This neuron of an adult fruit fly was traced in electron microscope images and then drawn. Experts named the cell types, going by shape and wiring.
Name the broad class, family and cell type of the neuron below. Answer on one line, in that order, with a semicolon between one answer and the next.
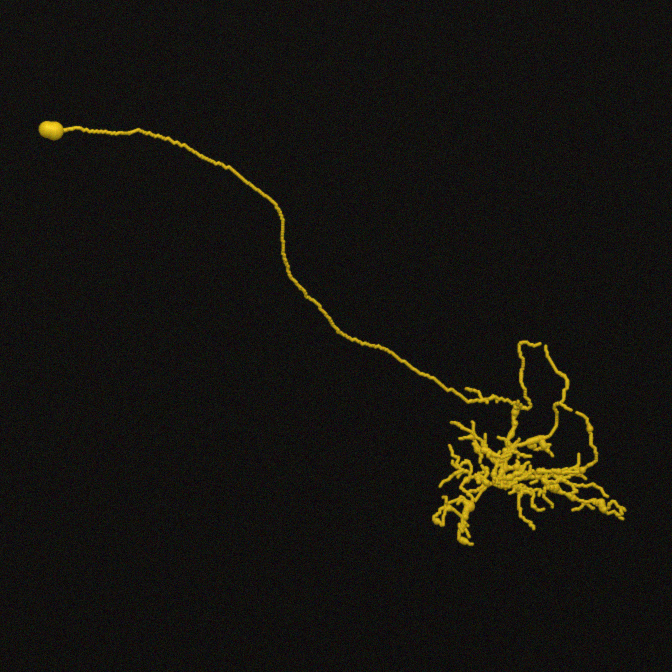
nerve-cord intrinsic neuron; hemilineage 03B; IN03B079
